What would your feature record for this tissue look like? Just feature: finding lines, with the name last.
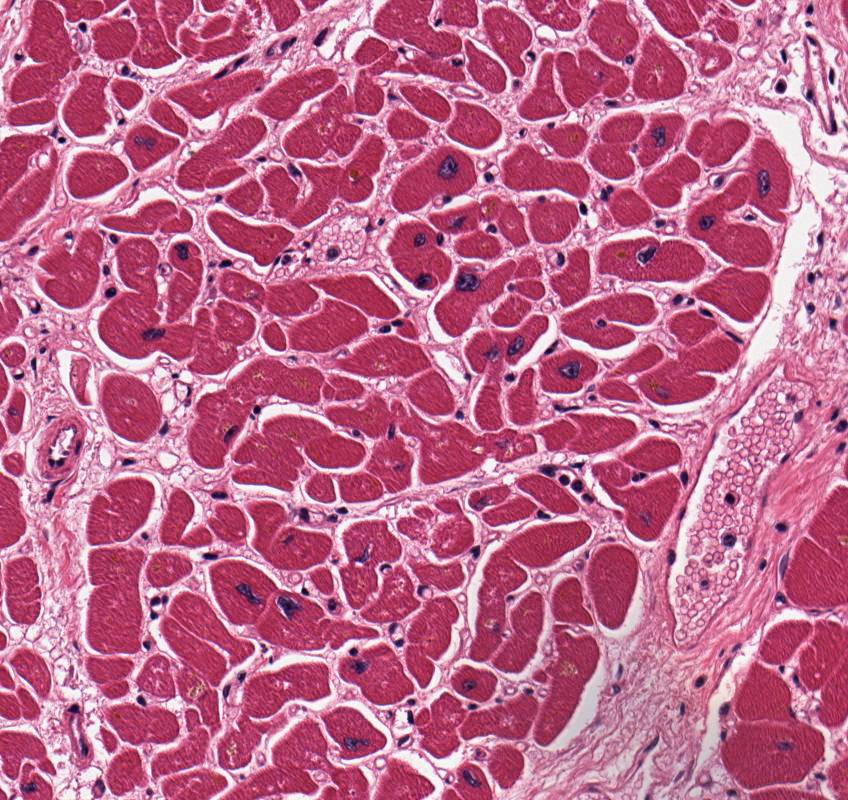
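Fibre profiles: mostly cut in cross-section, rounded or polygonal.
Nuclei: where seen, central in the fibre profile, not at its edge.
Cytoplasm: fine golden-brown granules near the middle of many fibres.
Between fibres: loose, pale pink tissue with many small dark nuclei.
Name: left ventricle of the heart.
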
